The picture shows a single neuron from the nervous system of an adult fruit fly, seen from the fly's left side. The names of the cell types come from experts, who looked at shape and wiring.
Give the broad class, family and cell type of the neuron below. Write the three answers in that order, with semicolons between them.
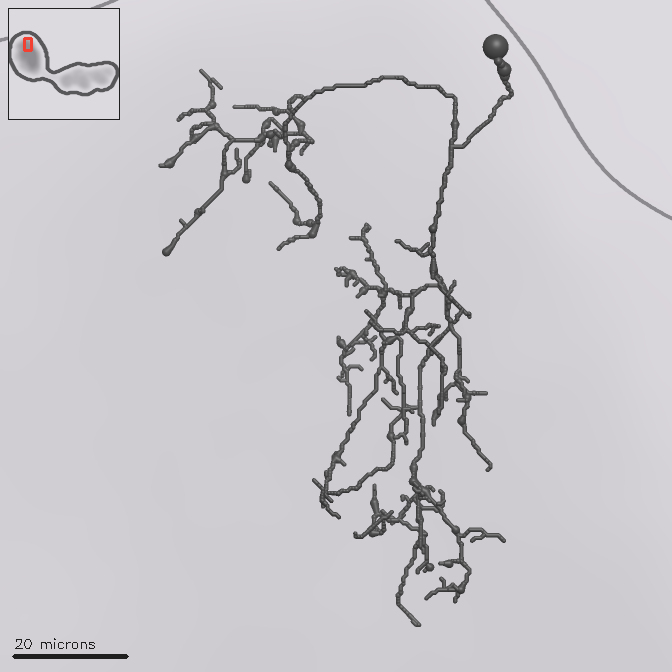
central-brain intrinsic neuron; hemilineage LHd2; SLP312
